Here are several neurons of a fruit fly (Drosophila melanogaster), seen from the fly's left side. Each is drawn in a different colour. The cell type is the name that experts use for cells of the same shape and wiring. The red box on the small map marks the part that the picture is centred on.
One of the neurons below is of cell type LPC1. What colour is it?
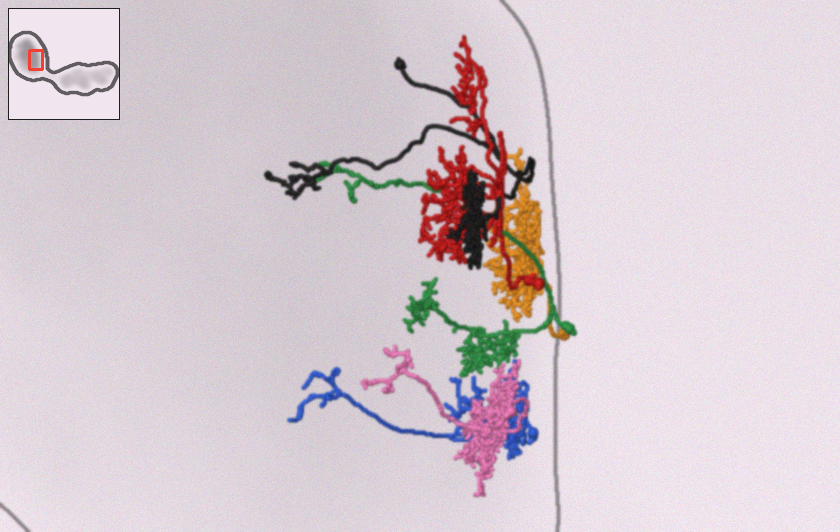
black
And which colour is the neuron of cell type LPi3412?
orange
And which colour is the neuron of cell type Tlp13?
pink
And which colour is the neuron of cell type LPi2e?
red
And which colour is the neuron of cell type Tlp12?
blue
